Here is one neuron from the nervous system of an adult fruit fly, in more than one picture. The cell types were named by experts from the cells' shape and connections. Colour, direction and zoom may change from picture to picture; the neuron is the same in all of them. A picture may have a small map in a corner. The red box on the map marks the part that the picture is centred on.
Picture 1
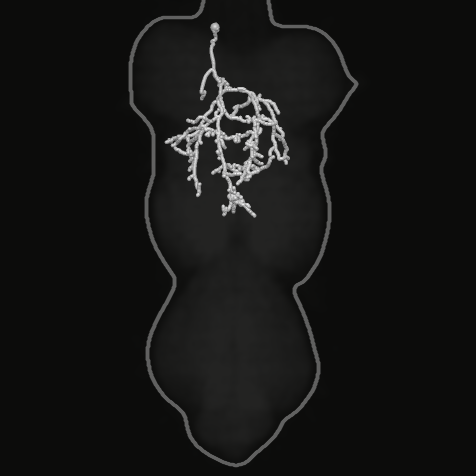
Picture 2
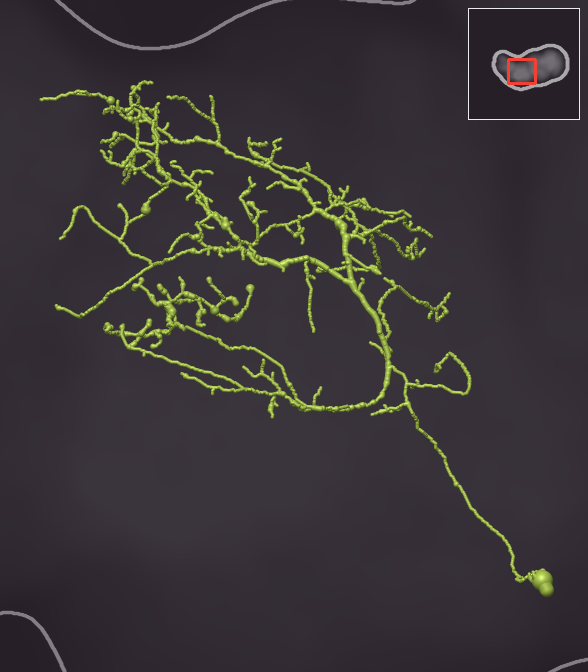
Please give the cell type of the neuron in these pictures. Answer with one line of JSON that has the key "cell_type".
{"cell_type": "IN07B031"}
